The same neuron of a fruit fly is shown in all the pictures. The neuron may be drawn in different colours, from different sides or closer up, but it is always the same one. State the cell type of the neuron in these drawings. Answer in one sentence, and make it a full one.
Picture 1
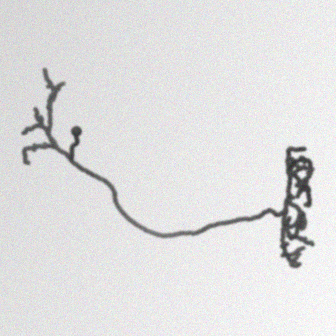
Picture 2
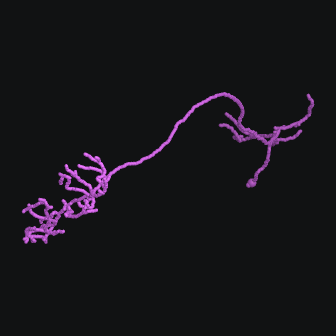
To this neuron applies the cell type name LoVC27.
